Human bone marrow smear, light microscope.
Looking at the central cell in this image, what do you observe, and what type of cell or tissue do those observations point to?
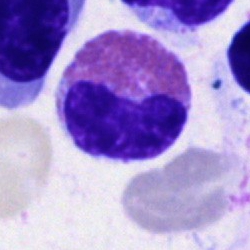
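Here the nucleus is kidney-shaped, and its indentation is on the upper edge. It sits in the lower half of the cell. I can't make out any nucleoli in it, and I see no vacuoles in the cytoplasm. This is an eosinophil.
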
